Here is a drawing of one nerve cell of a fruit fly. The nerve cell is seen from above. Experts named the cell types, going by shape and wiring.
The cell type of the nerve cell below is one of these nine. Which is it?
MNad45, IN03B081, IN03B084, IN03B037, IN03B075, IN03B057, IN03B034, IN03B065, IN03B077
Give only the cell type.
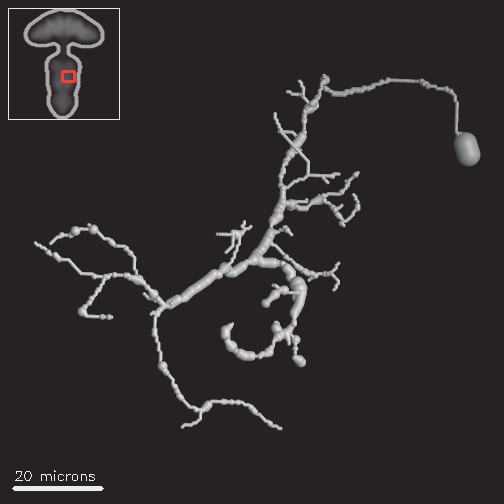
IN03B077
